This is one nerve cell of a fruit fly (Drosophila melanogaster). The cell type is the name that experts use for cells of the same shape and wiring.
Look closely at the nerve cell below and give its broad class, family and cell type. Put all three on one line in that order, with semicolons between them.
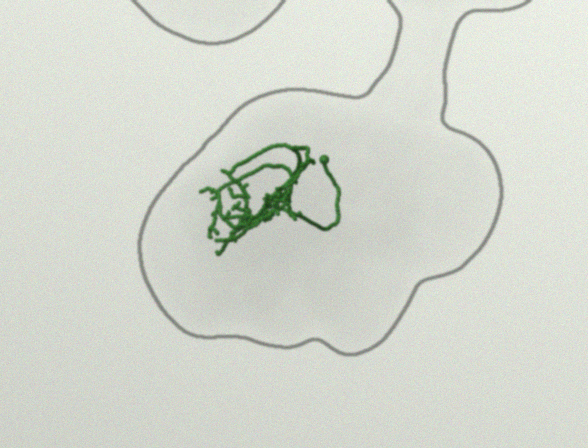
nerve-cord intrinsic neuron; hemilineage 18B; IN18B047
